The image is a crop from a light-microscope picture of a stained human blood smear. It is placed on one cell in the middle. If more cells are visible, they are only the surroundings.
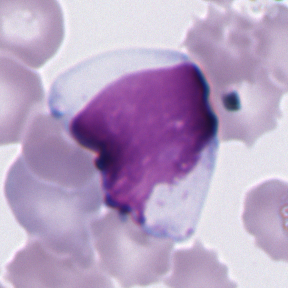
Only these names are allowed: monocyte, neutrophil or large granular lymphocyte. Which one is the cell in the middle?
large granular lymphocyte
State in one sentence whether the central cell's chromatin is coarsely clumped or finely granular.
The chromatin is fine, with no coarse clumping anywhere.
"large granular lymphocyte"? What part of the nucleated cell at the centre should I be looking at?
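What fits is the position of the nucleus, lying against the upper right edge of the cell.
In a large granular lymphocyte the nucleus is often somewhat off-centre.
The few small purple dots in the cytoplasm at the lower right also fit in colour.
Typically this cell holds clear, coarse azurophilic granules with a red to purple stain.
What fits less well is the lower left border of the nucleus, which is irregular and notched.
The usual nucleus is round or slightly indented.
Beyond that, the cytoplasm is very pale, nearly colourless blue-grey.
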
